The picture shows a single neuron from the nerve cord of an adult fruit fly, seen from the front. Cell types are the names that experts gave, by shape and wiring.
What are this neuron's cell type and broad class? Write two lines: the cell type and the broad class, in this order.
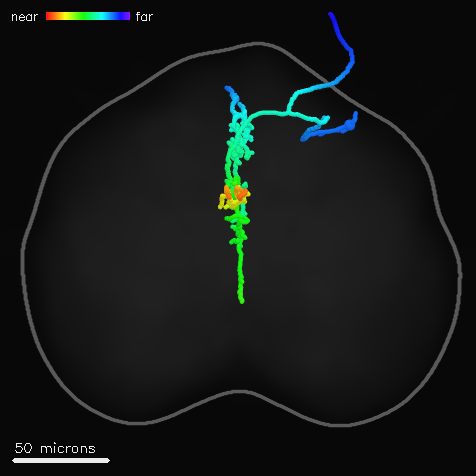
ENXXX226
efferent neuron of the nerve cord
